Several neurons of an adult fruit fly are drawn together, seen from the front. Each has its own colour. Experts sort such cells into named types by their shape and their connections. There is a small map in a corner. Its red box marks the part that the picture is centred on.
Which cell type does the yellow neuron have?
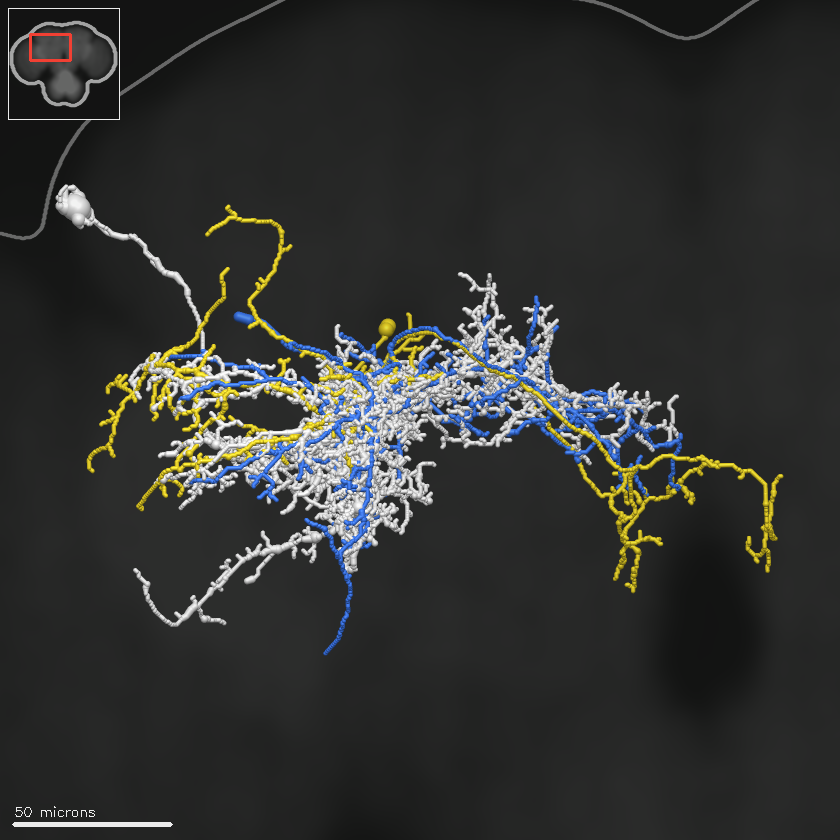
AVLP530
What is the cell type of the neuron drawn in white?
AVLP077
